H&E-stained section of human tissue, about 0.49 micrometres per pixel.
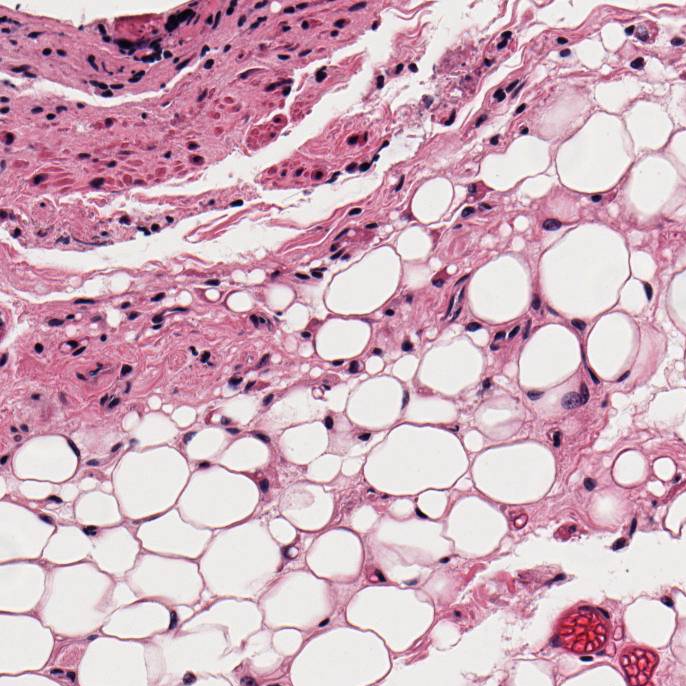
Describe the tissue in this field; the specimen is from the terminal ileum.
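Dense pink fibrous tissue sits upper left; fat takes the lower and right parts. The adipocytes are empty, clear, rounded spaces of widely varying size, edged by thin pink membranes, with a few flattened nuclei at their rims. Between the fibrous tissue and the large fat spaces, the loose pink stroma is full of small clear vacuoles.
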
